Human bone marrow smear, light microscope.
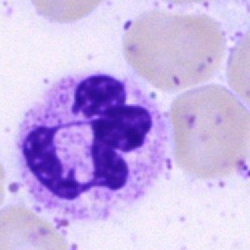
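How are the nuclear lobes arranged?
They curve around a central patch of cytoplasm, so together they make a ring.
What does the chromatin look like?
Dark purple, I'd say, and densely clumped.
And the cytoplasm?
Pale pinkish-lilac, with fine lilac granules scattered all through it.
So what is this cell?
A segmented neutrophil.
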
